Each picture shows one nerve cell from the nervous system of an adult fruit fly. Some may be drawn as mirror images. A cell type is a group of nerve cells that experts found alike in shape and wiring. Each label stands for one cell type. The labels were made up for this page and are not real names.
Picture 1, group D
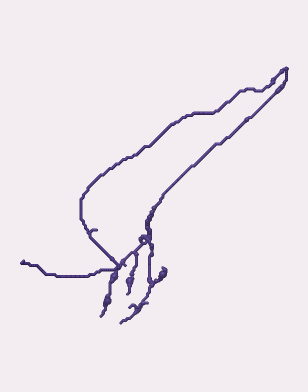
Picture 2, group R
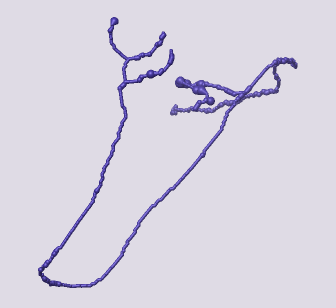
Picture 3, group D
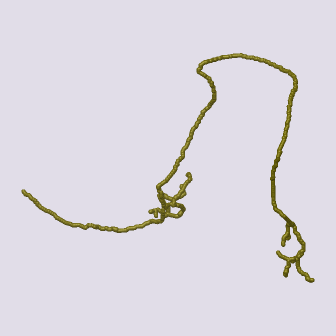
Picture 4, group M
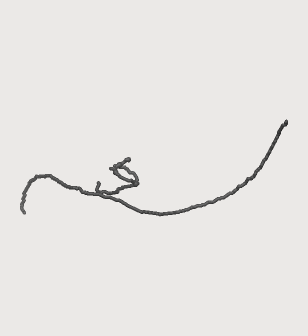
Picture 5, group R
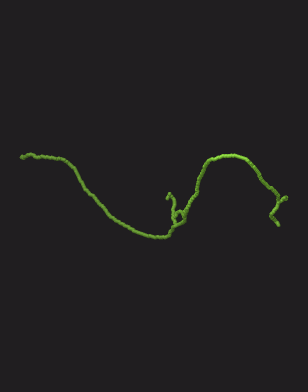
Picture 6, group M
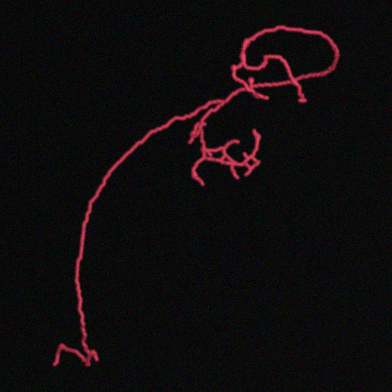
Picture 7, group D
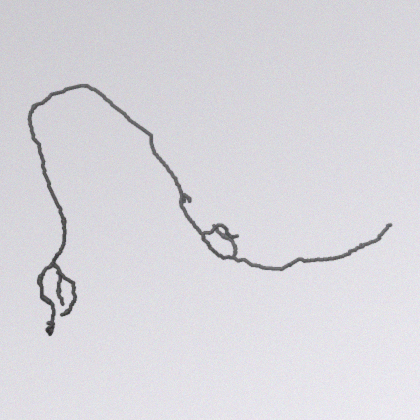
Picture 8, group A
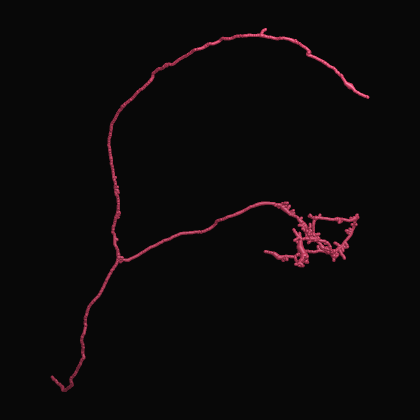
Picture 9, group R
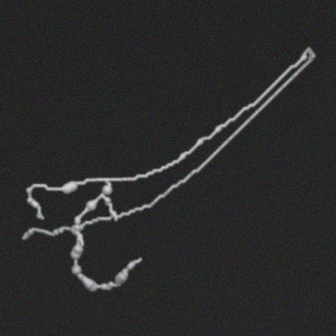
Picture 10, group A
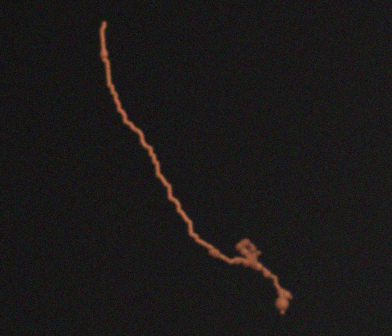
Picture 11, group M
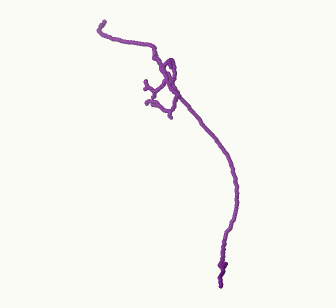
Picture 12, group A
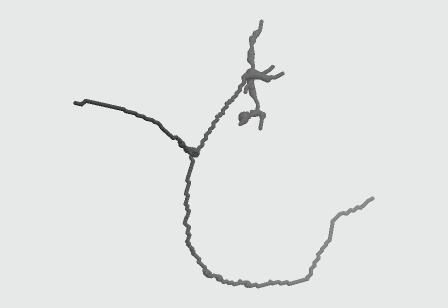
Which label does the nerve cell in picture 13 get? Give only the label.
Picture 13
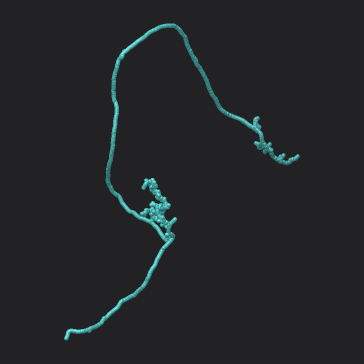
group D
